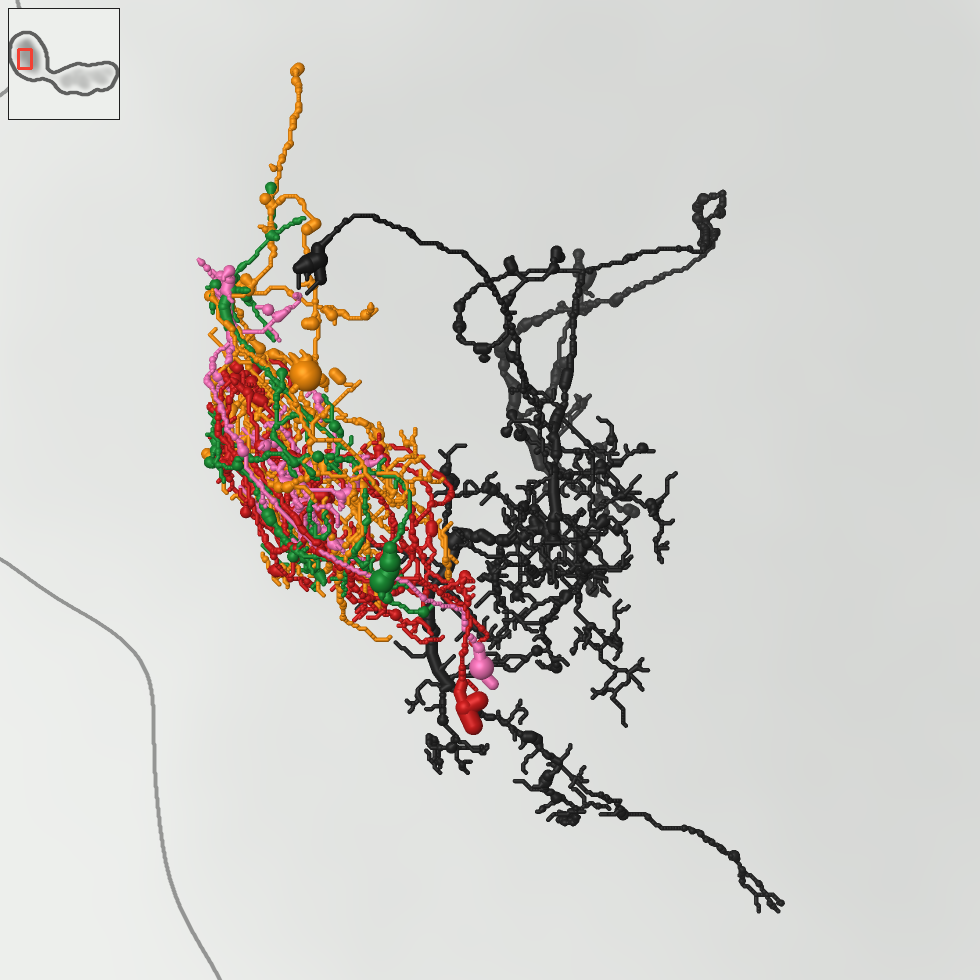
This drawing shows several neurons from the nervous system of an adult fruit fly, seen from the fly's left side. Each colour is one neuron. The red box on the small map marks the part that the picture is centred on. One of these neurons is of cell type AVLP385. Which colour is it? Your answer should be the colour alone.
orange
